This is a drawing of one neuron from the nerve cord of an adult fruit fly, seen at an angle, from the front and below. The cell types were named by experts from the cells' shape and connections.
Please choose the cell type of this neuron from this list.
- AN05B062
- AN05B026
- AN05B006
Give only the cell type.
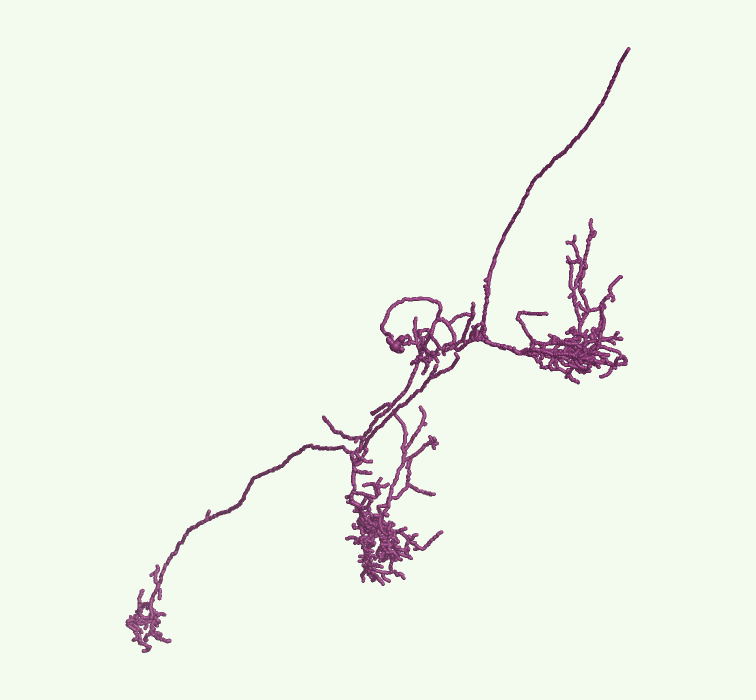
AN05B026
